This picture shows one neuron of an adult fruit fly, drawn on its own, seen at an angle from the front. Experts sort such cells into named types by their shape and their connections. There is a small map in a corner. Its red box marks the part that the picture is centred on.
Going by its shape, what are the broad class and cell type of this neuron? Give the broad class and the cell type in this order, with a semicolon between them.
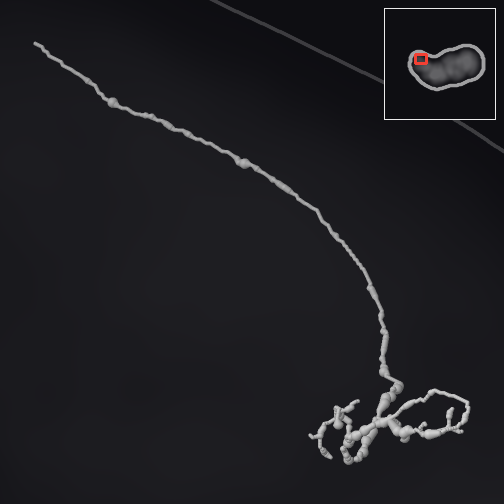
sensory neuron entering the nerve cord; SNxx04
